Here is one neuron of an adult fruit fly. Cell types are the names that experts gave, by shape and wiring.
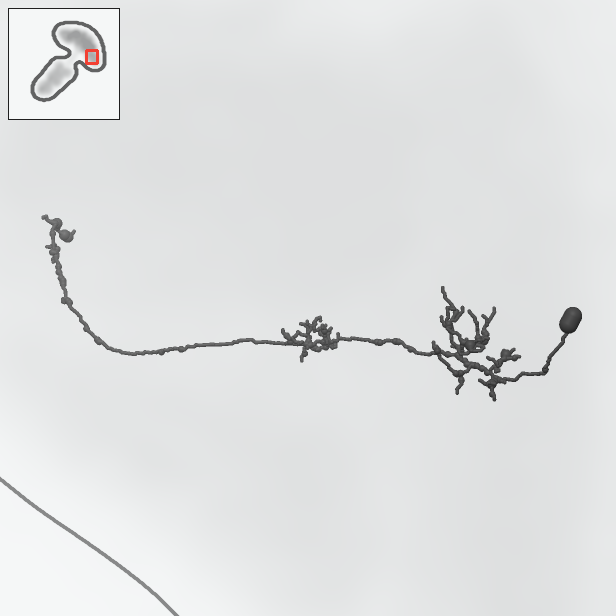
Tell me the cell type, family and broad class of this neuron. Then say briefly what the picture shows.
It is of cell type Tm6. Its family is Tm. It is an optic-lobe intrinsic neuron. It lies in the brain. The cell body is on the right of the picture. Dozens of branch ends can be seen.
